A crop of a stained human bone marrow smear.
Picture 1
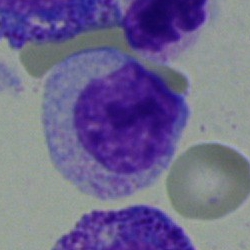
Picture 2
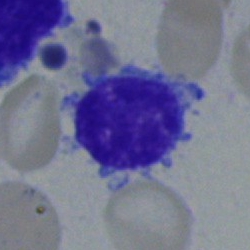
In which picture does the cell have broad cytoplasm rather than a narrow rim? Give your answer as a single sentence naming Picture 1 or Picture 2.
What picture 1 shows is a cell with abundant cytoplasm.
